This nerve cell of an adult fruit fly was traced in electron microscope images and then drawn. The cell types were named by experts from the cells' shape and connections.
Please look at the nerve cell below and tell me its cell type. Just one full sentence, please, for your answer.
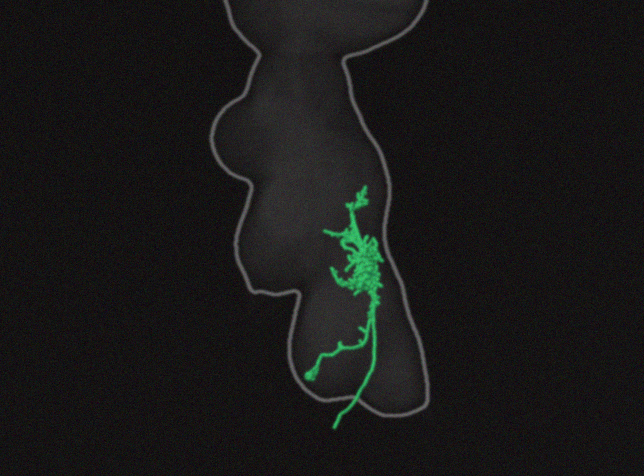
The cell type of this nerve cell is MNhl88.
